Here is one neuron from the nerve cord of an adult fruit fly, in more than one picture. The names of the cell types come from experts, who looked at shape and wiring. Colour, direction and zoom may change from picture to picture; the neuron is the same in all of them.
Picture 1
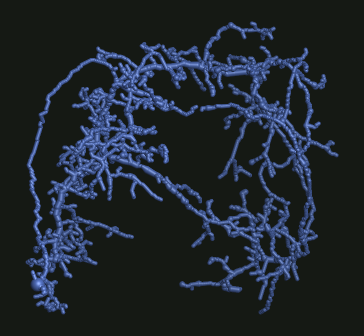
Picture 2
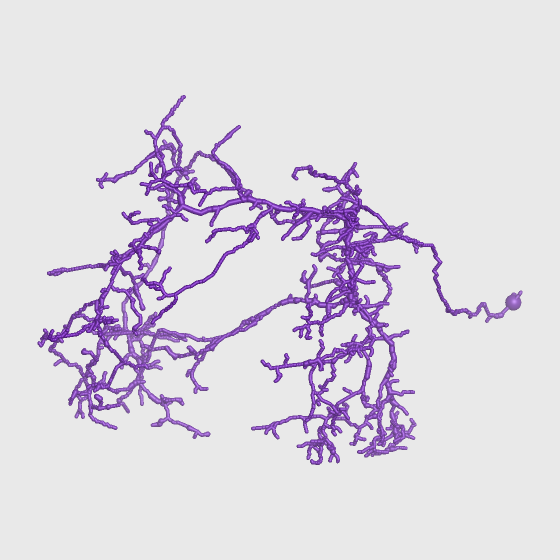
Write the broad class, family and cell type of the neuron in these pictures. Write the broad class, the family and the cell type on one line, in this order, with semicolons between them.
nerve-cord intrinsic neuron; hemilineage 03A; IN03A019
